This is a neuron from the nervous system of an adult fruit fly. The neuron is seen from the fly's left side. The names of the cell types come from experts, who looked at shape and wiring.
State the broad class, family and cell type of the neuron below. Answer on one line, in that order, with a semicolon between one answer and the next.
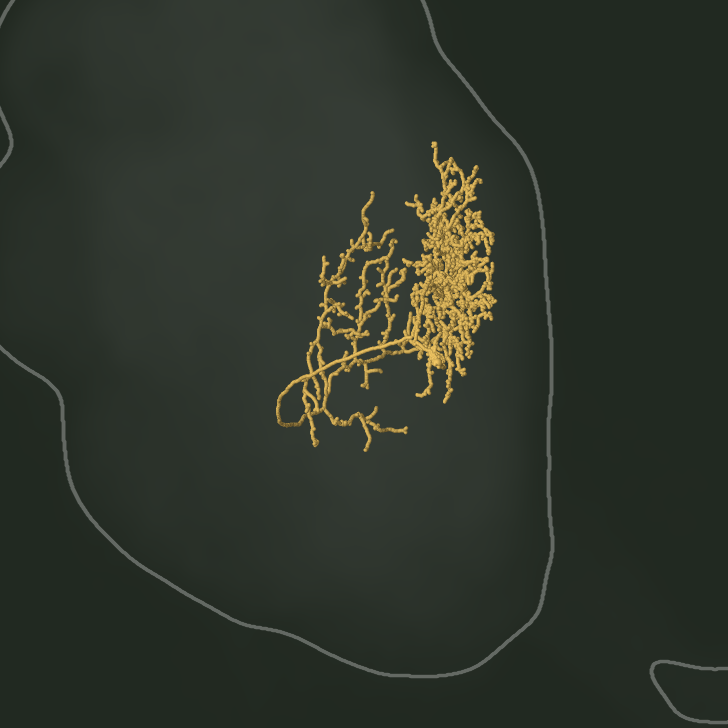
optic-lobe intrinsic neuron; MeLo; MeLo10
